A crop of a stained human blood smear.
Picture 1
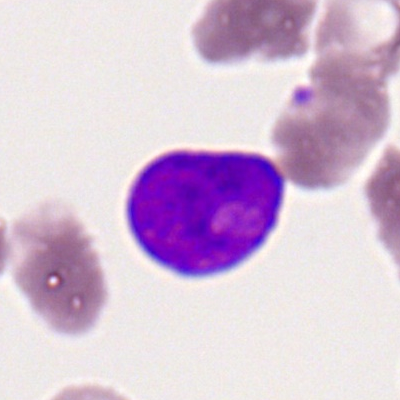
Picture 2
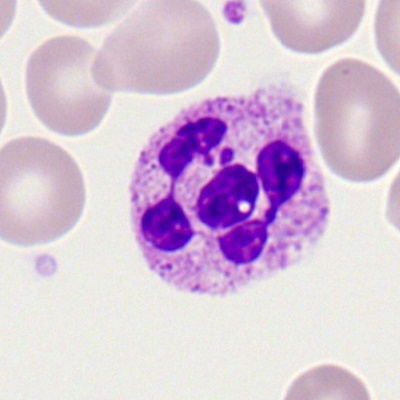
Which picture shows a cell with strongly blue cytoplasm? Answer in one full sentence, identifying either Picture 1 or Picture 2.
It is in picture 1 that the cell has deep, dark or strong blue cytoplasm.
